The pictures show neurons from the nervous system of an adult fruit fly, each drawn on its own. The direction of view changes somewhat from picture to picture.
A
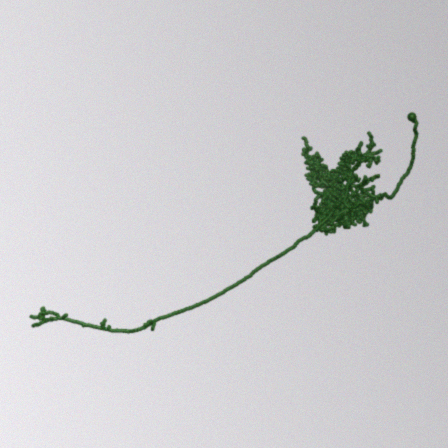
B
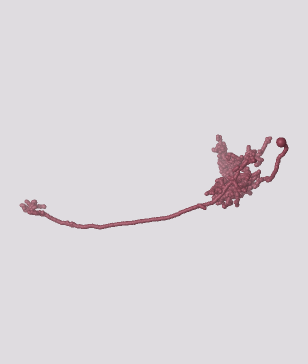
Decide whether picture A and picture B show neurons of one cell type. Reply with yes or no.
yes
